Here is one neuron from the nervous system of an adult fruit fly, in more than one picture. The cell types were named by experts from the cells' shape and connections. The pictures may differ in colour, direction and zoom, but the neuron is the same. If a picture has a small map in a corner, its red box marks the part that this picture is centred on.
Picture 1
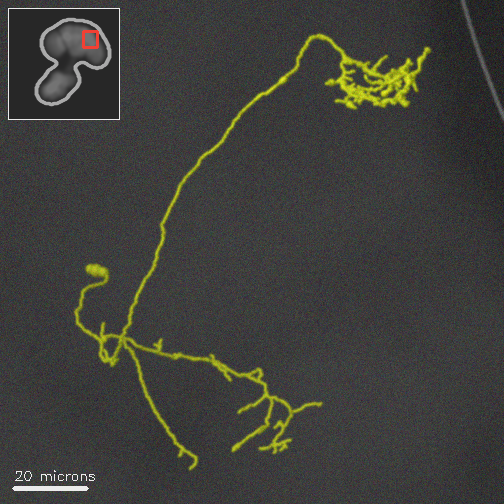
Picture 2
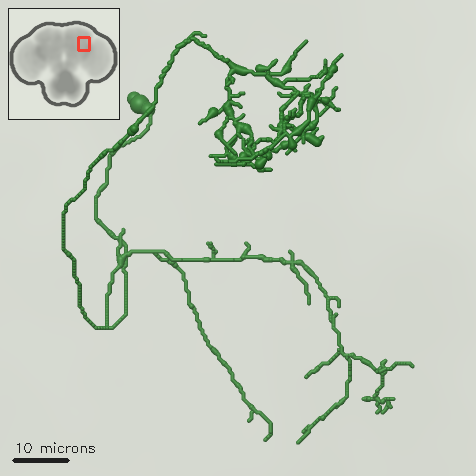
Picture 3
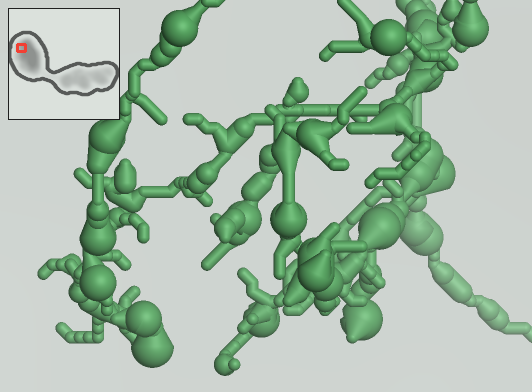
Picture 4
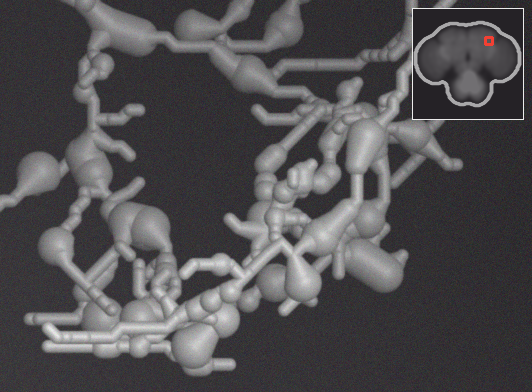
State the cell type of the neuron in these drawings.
AOTU058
